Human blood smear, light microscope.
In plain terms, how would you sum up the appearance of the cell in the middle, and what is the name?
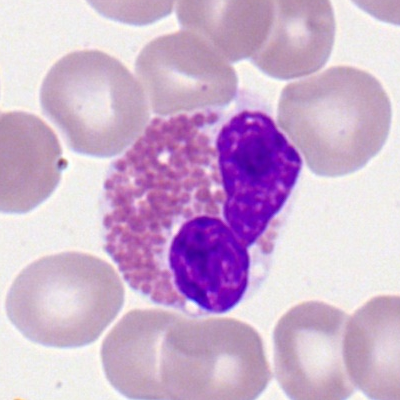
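Roughly round outline on this one. The nucleus is pushed up against the right side of the cell, with one lobe sitting above and to the right of the other, and you won't find any nucleoli in it. It's an eosinophil.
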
